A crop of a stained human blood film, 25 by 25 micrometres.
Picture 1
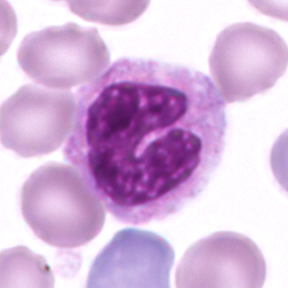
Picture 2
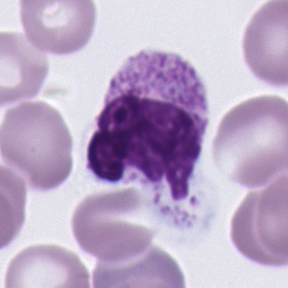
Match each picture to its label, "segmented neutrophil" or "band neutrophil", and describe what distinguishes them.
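Band neutrophil in picture 1; segmented neutrophil in picture 2.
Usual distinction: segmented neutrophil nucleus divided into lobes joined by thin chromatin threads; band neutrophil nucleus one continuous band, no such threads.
Picture 1 nucleus: one unbroken mass, no separate lobes, in keeping with band neutrophil. Picture 2 nucleus: irregular, folded into lobes, in keeping with segmented neutrophil; chromatin dark purple, condensed. Granules: picture 1 very fine, dust-like, pinkish-purple; picture 2 densest in the upper part, sparse below, with the lower cytoplasm pale and nearly colourless. Outline: picture 1 roughly round, slightly uneven and ruffled at the edge; picture 2 sharp and rounded above, faint and ill-defined below. Surroundings, picture 1: red cells all round, one bluer-tinted red cell just below.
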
